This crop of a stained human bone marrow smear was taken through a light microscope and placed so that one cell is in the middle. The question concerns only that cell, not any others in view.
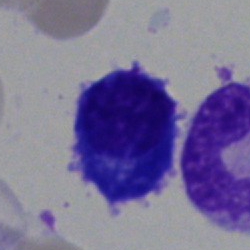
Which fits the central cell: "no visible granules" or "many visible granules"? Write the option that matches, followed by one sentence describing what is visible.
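No visible granules. No granules are visible in the cytoplasm.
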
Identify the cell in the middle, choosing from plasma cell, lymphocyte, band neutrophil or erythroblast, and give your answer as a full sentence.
In the middle of this smear crop is a plasma cell.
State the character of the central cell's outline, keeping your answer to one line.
Irregularity marks the cell border, whether as raggedness or as projections.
